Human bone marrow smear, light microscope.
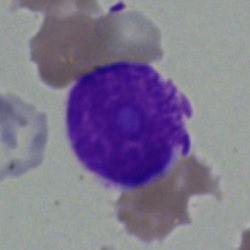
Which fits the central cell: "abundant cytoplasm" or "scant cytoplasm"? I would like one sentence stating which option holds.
Its nucleus occupies most of the cell.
